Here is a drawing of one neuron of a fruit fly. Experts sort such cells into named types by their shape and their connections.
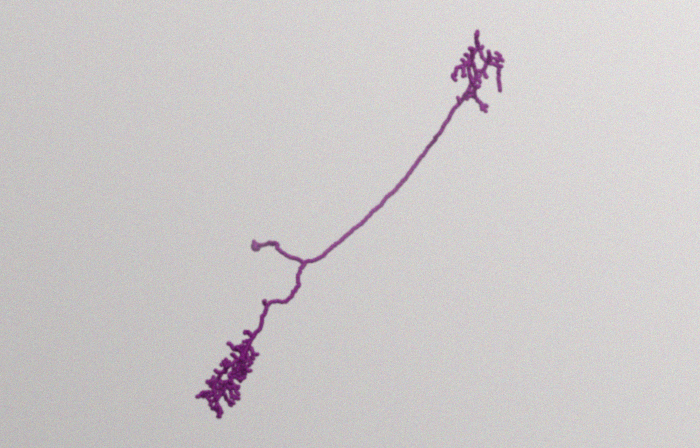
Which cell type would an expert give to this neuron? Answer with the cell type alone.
LC10a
